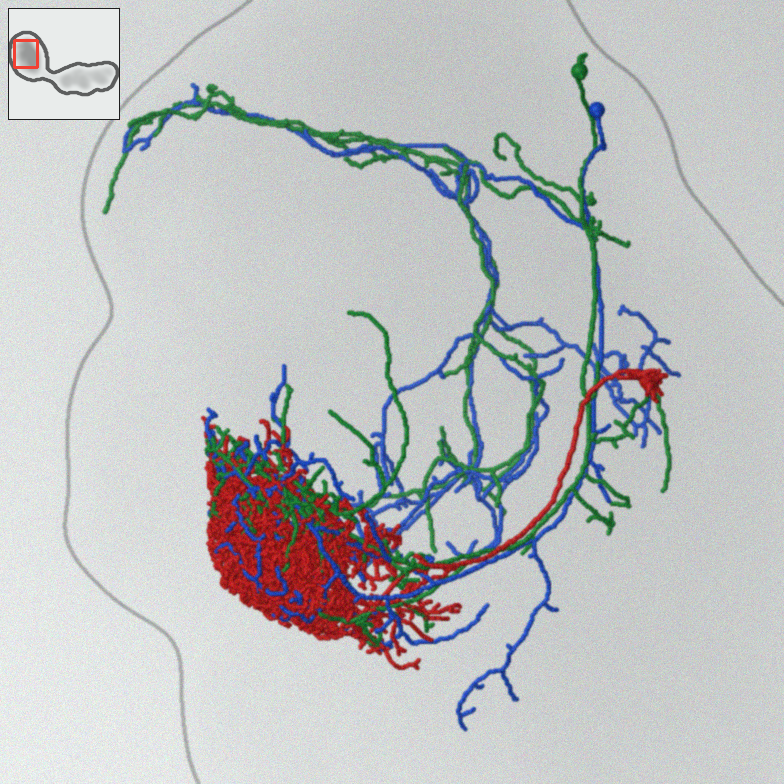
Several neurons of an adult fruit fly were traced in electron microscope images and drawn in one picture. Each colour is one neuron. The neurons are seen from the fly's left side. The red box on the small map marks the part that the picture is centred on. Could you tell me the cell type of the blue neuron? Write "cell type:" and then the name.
cell type: AVLP470_a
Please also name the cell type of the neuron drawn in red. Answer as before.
cell type: AVLP544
